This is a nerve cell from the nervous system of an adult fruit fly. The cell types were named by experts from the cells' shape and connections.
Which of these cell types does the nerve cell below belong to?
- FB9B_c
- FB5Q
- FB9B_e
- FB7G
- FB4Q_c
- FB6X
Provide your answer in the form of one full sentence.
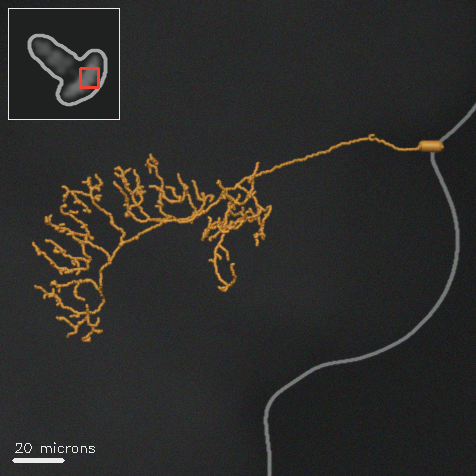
This nerve cell is given the cell type FB4Q_c.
